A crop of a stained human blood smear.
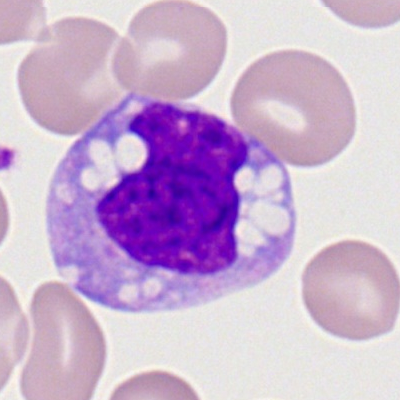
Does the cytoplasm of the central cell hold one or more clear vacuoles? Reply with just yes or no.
Yes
